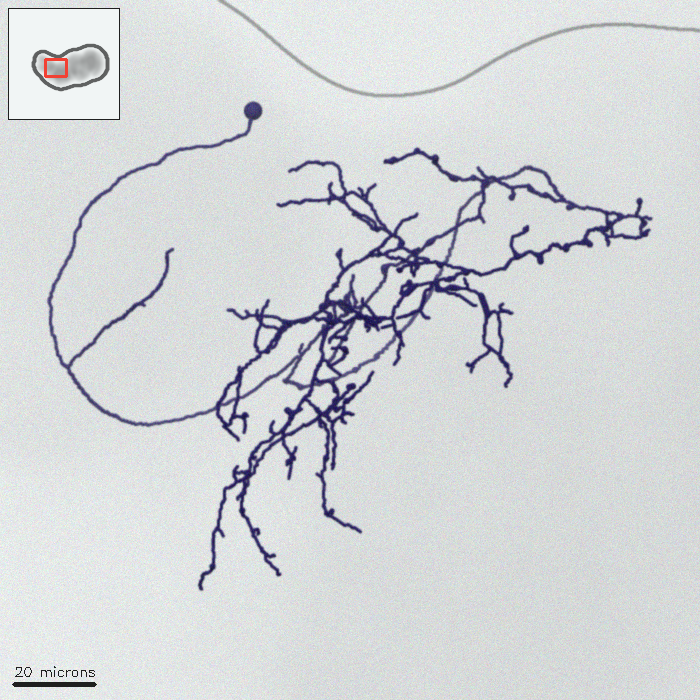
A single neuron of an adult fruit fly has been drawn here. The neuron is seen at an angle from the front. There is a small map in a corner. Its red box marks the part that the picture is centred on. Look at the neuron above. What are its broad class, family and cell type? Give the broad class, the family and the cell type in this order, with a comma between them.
nerve-cord intrinsic neuron, hemilineage 19B, IN19B075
